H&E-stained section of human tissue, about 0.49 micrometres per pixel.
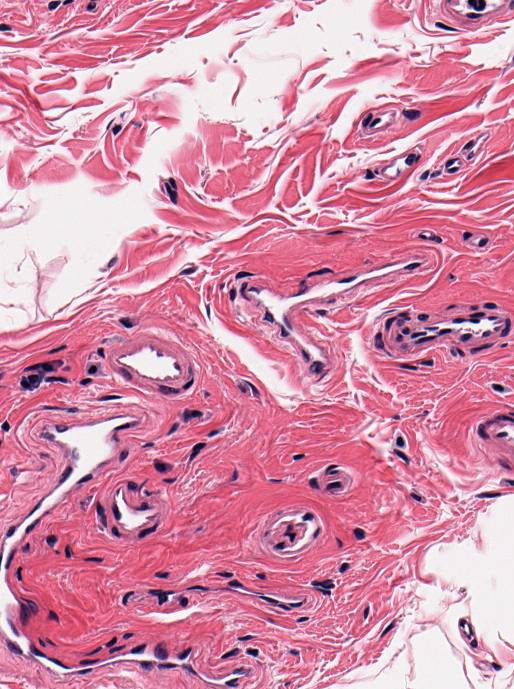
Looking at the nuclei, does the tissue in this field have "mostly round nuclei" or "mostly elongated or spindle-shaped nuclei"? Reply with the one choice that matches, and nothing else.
Mostly elongated or spindle-shaped nuclei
